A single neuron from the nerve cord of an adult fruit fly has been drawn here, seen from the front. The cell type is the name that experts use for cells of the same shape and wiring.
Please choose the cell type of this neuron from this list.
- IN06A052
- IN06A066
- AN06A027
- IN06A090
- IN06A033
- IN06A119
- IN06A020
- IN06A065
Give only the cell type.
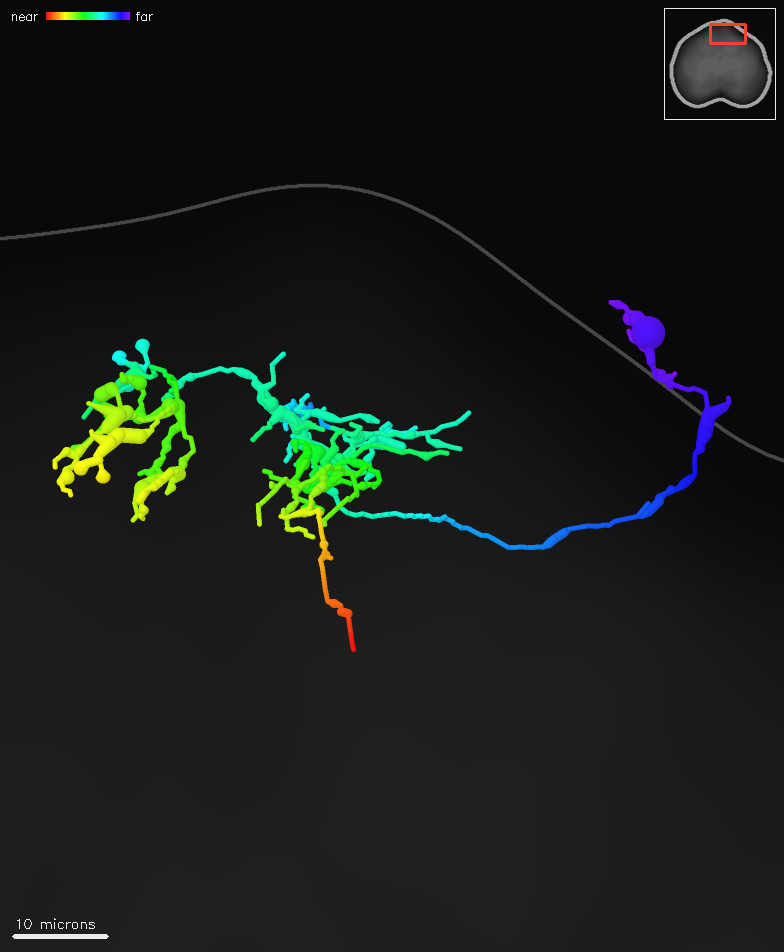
IN06A119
